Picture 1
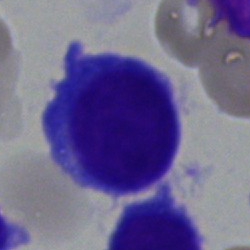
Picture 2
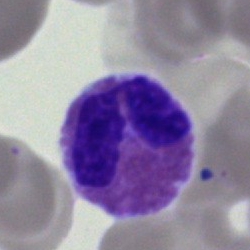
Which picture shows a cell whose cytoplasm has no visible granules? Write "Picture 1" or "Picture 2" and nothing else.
Picture 1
